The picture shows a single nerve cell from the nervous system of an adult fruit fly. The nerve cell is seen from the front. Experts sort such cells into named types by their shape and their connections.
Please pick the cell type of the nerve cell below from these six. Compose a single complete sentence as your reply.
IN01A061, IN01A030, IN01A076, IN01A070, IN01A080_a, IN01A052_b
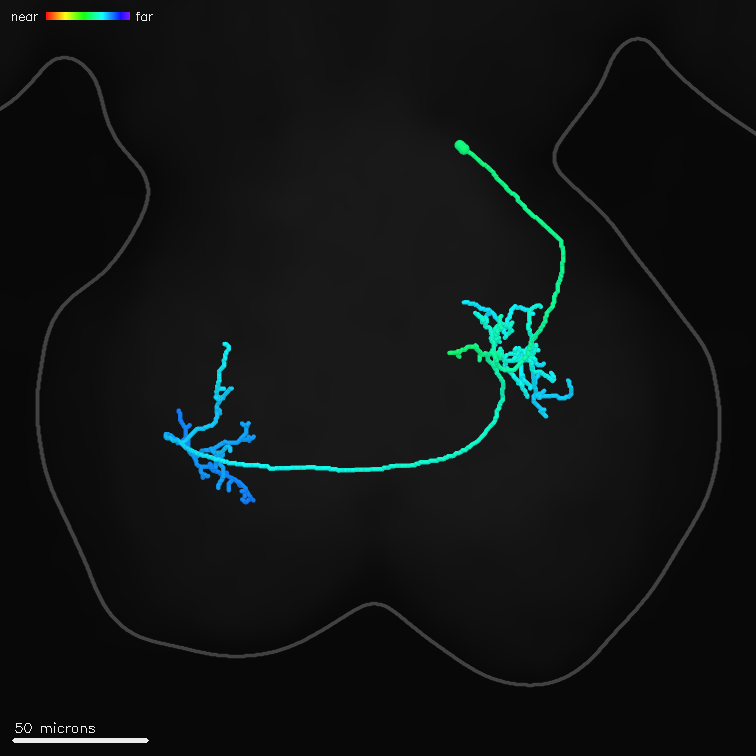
Typed by cell type, the nerve cell is IN01A080_a.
